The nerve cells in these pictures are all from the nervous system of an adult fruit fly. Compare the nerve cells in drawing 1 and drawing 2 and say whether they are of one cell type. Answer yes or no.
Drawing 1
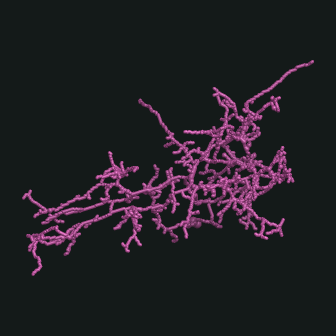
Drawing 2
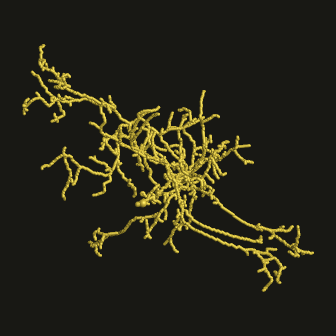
yes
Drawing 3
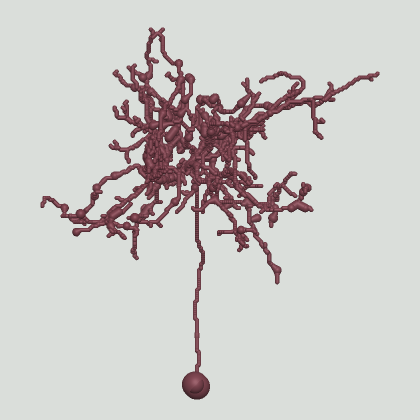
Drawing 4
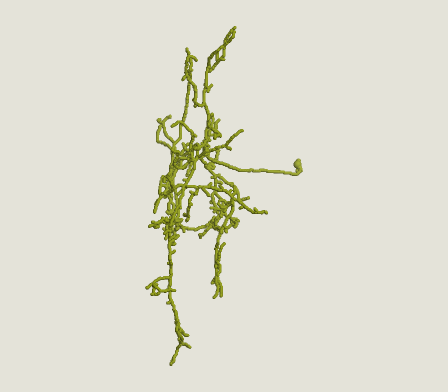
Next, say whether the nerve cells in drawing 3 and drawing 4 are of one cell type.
no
